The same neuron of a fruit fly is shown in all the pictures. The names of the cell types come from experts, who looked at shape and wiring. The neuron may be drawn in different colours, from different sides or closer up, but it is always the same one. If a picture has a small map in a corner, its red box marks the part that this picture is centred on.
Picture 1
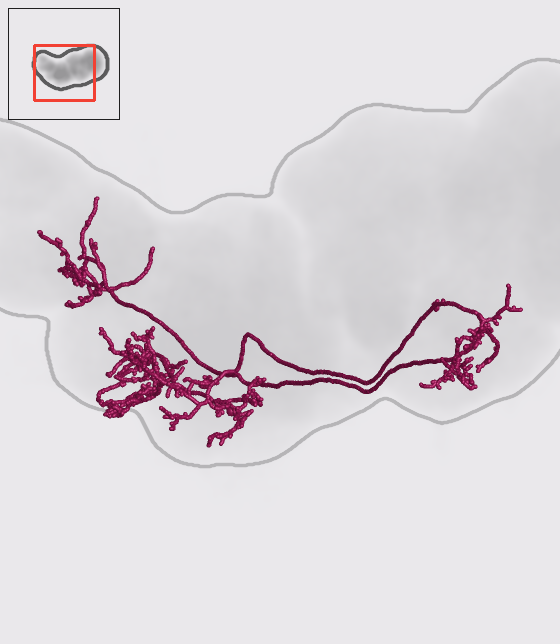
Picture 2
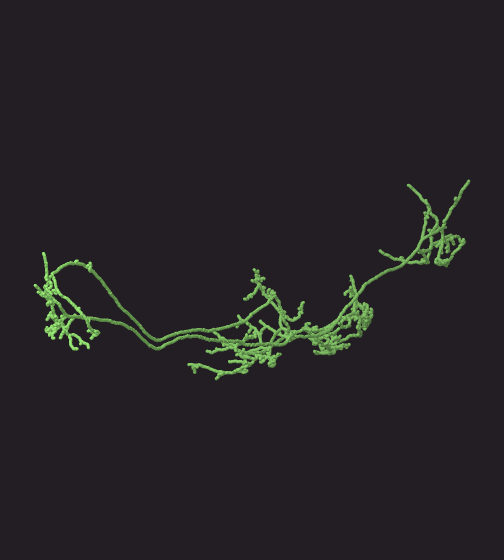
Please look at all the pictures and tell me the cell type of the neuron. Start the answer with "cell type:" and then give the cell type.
cell type: AN05B105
